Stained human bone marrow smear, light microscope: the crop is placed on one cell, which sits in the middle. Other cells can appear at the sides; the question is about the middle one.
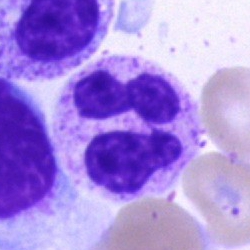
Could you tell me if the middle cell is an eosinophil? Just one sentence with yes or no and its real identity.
No, the centre cell counts as a segmented neutrophil, not as an eosinophil.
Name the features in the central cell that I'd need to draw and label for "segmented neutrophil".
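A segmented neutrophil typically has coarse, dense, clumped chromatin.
Here the chromatin is dark purple and coarsely clumped, so that goes with it.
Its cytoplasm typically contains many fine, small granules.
In this cell, fine purple granules are scattered throughout the cytoplasm, which fits as well. Beyond that, the nucleus is divided into several lobes, and the cytoplasm is pale pinkish-lilac. I don't see anything in the picture that sits against segmented neutrophil.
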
